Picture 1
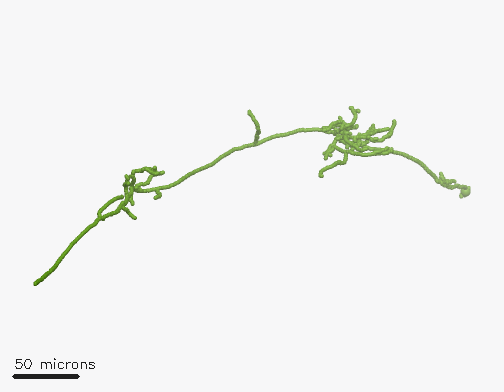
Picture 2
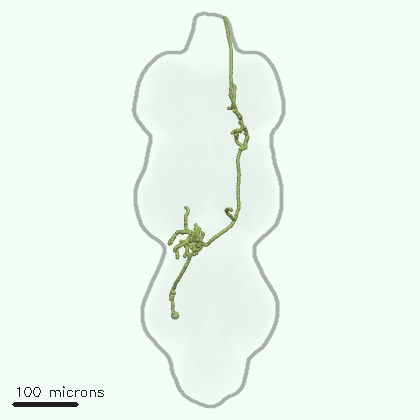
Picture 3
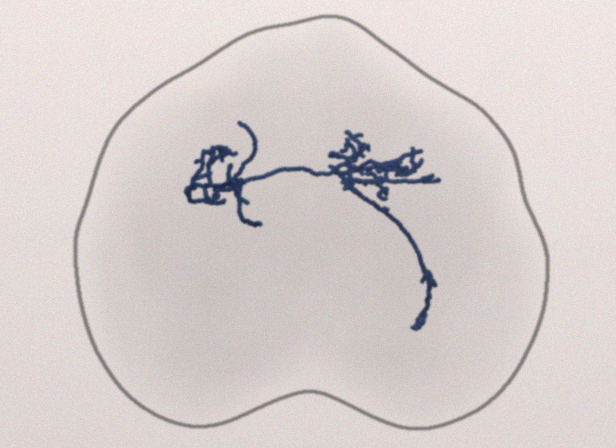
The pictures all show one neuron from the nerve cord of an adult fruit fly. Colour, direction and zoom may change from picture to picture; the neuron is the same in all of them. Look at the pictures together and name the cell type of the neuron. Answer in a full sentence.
The cell type is AN07B085.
